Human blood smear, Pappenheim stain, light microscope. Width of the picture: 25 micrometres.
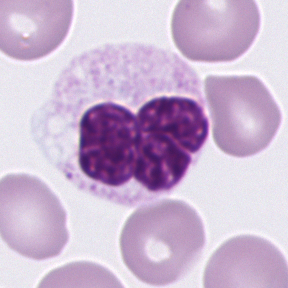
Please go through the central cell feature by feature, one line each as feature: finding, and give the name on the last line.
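Lobes: two, joined along a broad contact rather than a thin strand
Chromatin: dark purple, coarsely clumped
Nucleoli: none visible
Cytoplasm: many fine lilac-pink granules
Name: segmented neutrophil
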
